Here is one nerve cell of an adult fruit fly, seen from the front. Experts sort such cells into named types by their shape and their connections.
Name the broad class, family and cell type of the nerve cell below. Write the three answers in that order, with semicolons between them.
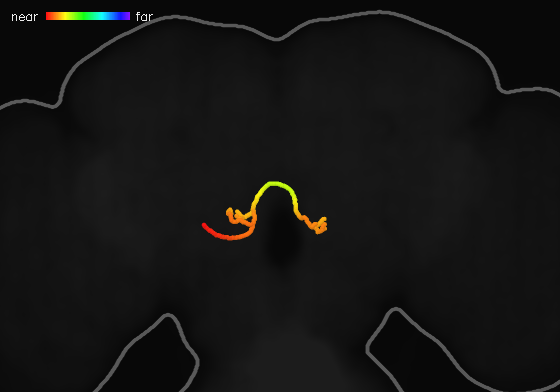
sensory neuron entering the brain; class olfactory; ORN_VC4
